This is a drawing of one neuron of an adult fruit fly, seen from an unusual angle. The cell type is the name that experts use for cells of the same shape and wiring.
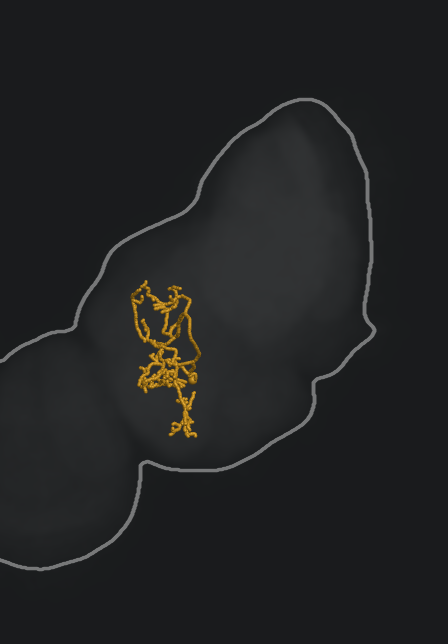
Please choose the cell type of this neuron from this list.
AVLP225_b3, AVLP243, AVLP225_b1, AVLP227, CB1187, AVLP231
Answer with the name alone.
AVLP227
